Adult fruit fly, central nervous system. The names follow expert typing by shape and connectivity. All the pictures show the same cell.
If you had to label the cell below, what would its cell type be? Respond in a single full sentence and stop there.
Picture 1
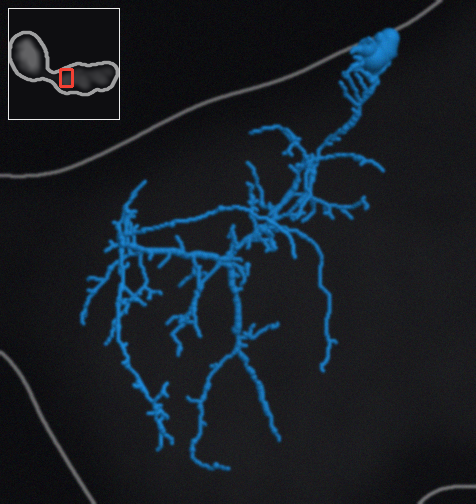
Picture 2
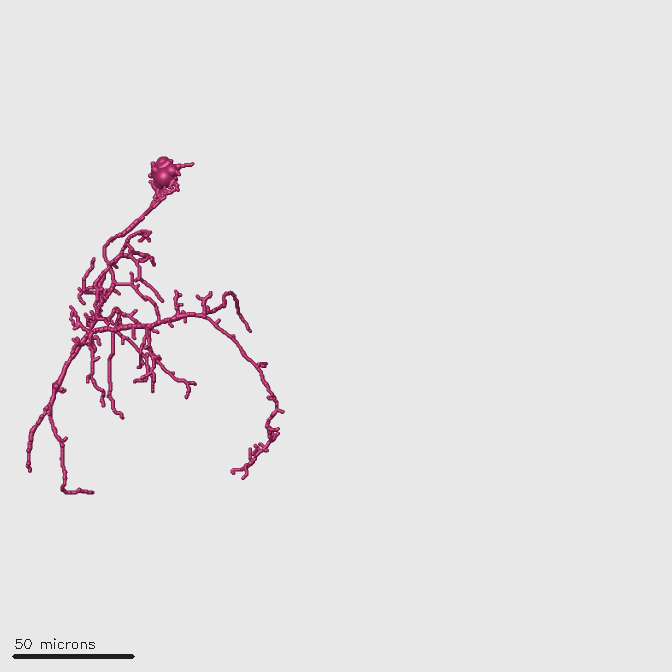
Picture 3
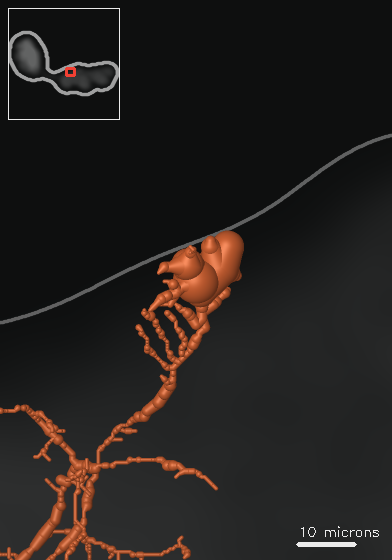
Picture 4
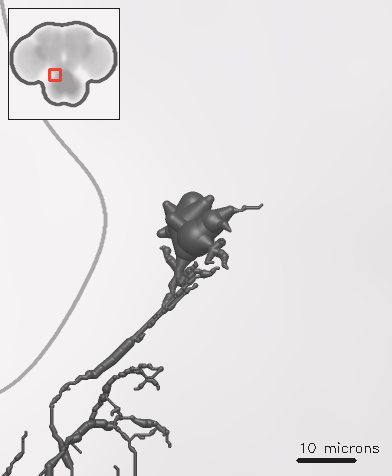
As its cell type, this neuron has Tr extensor MN.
